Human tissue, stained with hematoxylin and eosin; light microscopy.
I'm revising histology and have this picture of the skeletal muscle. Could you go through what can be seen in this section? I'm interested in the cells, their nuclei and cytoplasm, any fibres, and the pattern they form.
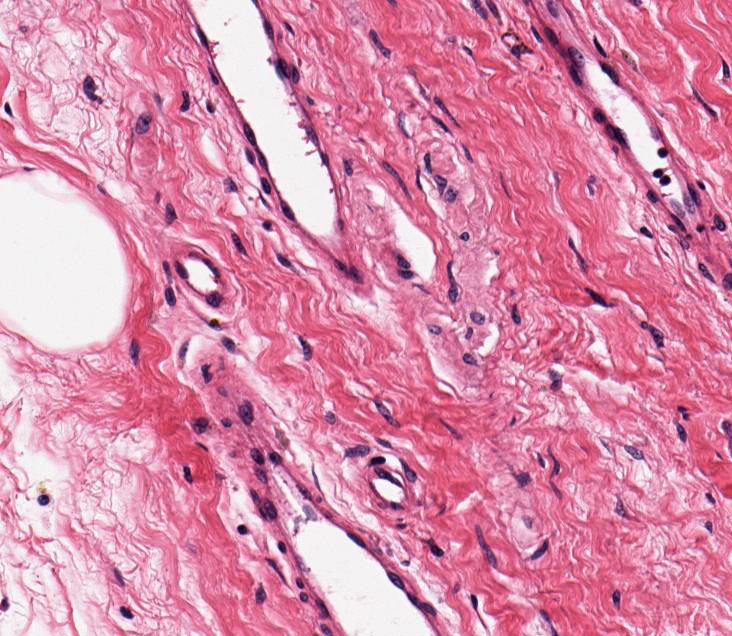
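Wavy pink collagen bundles run diagonally here, upper left to lower right. Most nuclei are dark, elongated and spindle-shaped, along the fibres. Two small round vessels with narrow lumens lined by flattened nuclei sit left of centre and lower centre. At upper and lower left the stroma is looser and paler, with fine wispy fibres.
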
